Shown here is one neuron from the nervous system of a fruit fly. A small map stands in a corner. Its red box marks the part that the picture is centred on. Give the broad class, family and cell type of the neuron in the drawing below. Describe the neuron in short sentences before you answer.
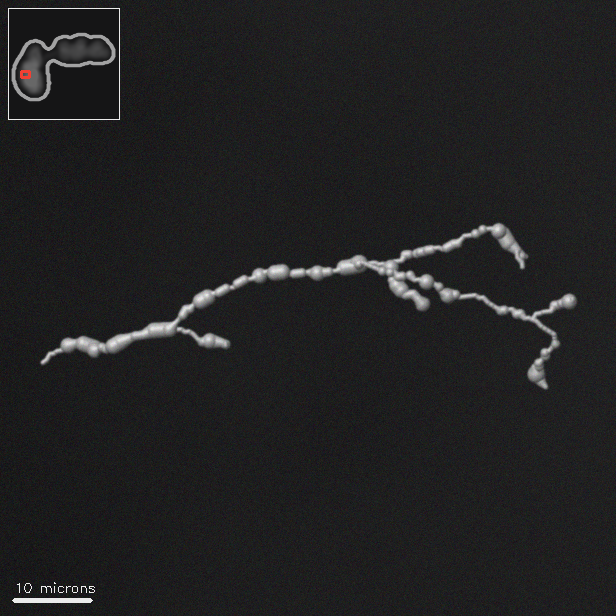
No cell body is drawn. From left to right in the picture it spans about 70 microns. There are a dozen or fewer branch ends. This is a sensory neuron entering the brain. Its family is called class mechanosensory. The cell type is JO-B1_c.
